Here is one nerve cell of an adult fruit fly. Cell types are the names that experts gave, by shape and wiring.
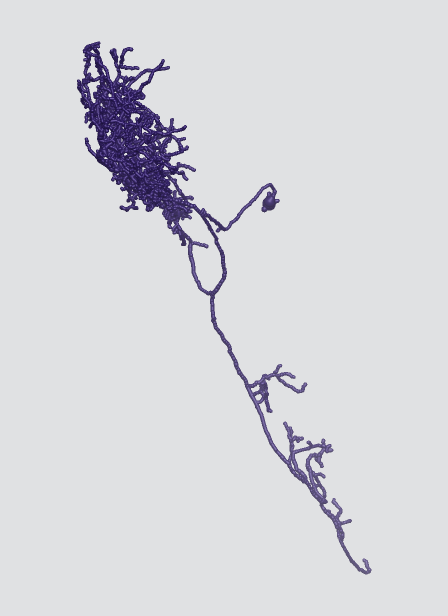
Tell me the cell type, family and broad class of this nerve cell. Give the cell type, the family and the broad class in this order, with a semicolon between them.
IN17A013; hemilineage 17A; nerve-cord intrinsic neuron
